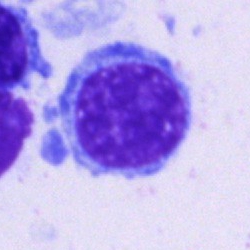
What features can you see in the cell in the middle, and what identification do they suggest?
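Looking at the chromatin, I see deep purple, finely stippled with small pale spots all through it. Around the nucleus, the cytoplasm makes only a thin blue rim. That rim's outer edge is knobbly and irregular rather than smooth. Just off the left side sit a few small blue blobs of cytoplasm, detached from the cell. This is a lymphocyte.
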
